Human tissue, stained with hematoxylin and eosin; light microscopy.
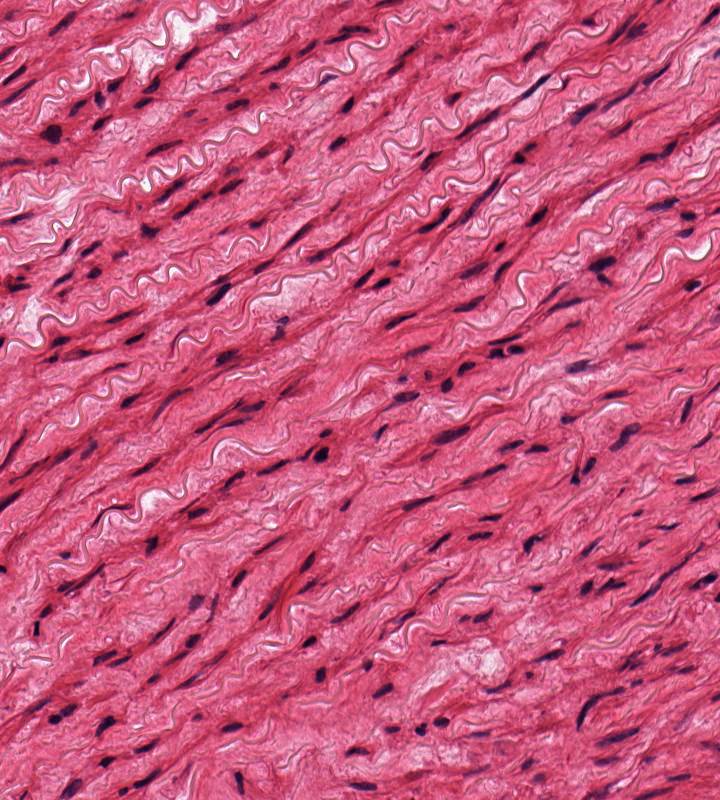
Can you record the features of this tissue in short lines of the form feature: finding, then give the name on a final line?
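Arrangement: fibres and nuclei in parallel diagonal bands, lower left to upper right
Wavy lines: thin, glassy, tightly wavy, parallel to bands, clearest in upper half
Cells: spindle-shaped, elongated, dark cigar-shaped nuclei aligned along bands
Distribution: nuclei fairly evenly scattered, not clustered
Tissue: aorta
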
